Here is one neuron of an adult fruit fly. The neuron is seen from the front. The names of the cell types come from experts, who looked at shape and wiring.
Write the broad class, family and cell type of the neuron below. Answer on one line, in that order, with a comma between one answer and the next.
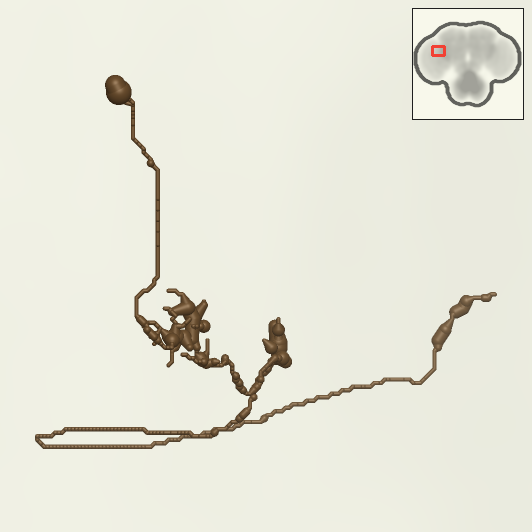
optic-lobe intrinsic neuron, Tm, Tm1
